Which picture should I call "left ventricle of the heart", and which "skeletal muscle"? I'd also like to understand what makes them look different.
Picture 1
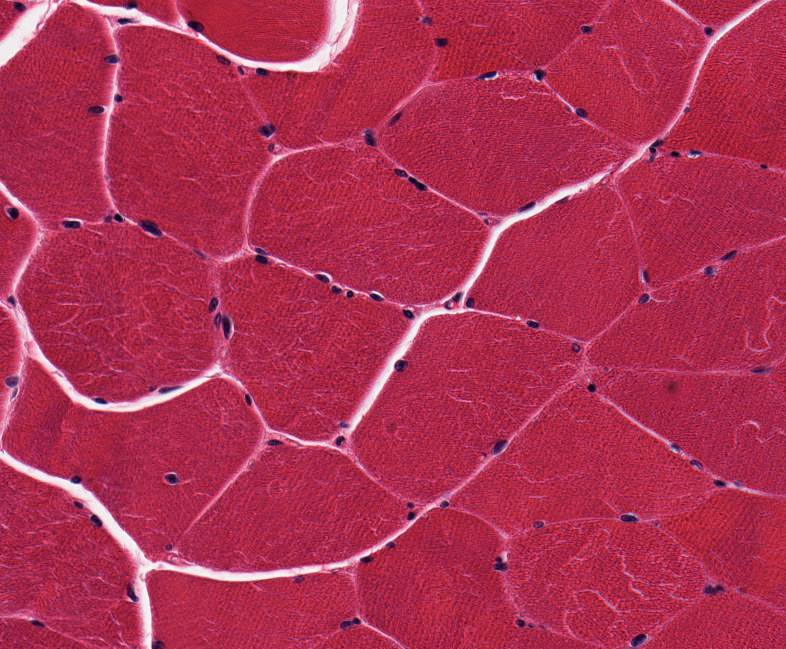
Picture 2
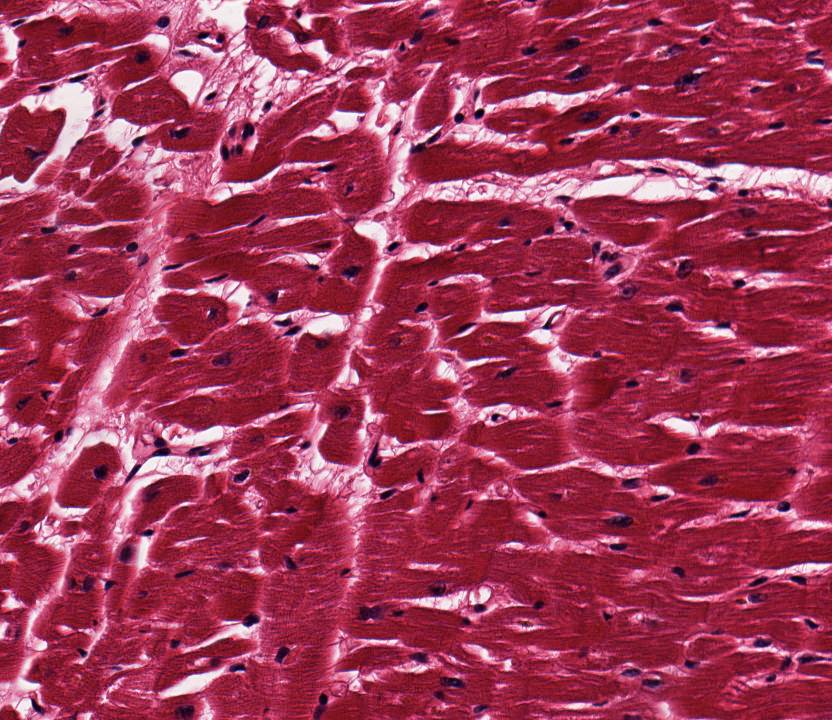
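Skeletal muscle is shown in picture 1, and the left ventricle of the heart in picture 2. In picture 1, closely packed polygonal fibres cut in cross section fill the whole field, separated only by thin strands of connective tissue. Their dark oval nuclei lie at the fibre edges, just beneath the borders.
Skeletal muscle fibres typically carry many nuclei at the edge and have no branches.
In picture 2, the fibres branch and join their neighbours rather than running as separate parallel cylinders.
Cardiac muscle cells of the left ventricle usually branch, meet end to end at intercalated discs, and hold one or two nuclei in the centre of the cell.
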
